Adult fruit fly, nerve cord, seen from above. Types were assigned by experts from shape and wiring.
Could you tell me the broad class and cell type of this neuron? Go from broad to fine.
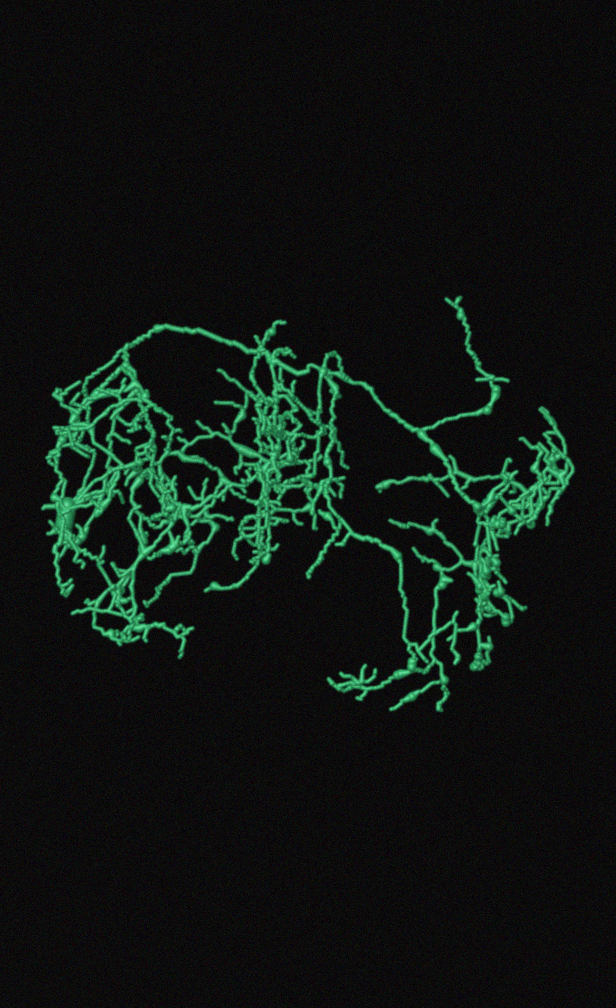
nerve-cord intrinsic neuron; INXXX181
